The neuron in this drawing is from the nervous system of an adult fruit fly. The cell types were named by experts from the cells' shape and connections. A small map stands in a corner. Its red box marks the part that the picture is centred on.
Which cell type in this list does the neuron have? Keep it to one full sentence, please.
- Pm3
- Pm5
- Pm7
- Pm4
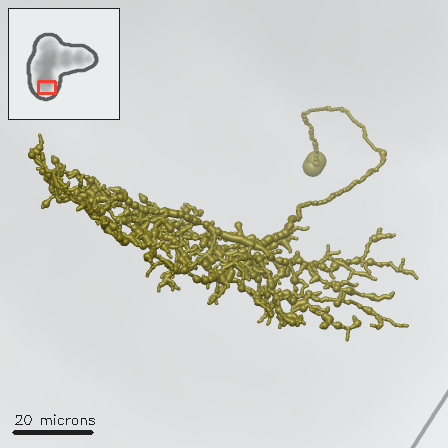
As its cell type, this neuron has Pm7.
